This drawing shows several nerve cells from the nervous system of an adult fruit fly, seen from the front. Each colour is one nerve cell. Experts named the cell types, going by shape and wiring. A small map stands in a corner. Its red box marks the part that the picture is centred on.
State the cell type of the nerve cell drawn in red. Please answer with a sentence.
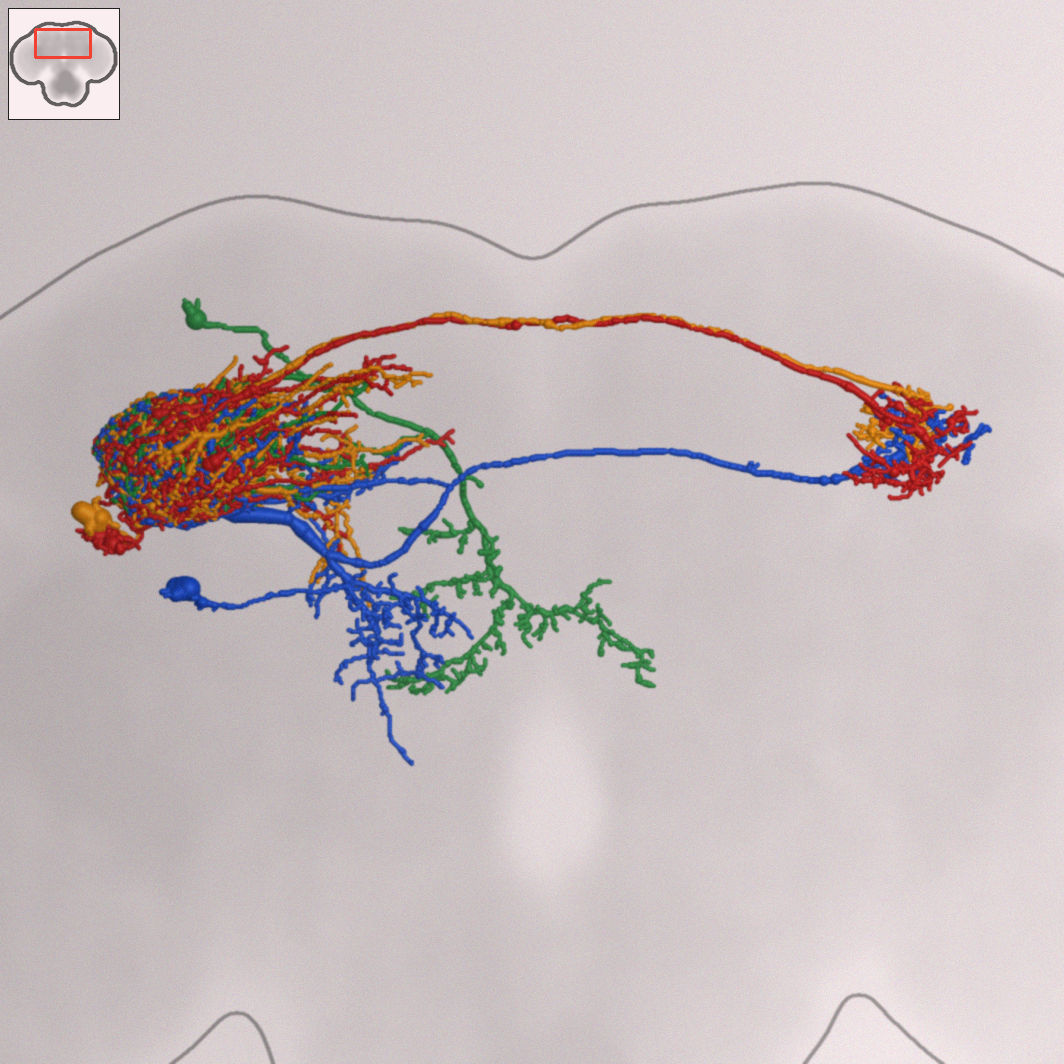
The cell type is TuTuA_1.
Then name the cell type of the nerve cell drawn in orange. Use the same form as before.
The cell type is TuTuA_2.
